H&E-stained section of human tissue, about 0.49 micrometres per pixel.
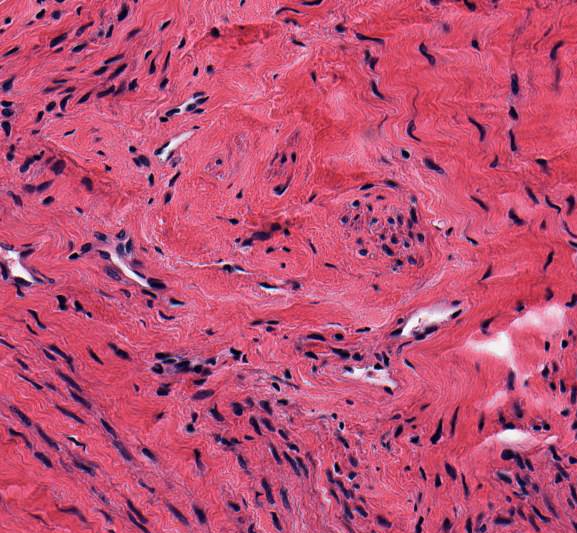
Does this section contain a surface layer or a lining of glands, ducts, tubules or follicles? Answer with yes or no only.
No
